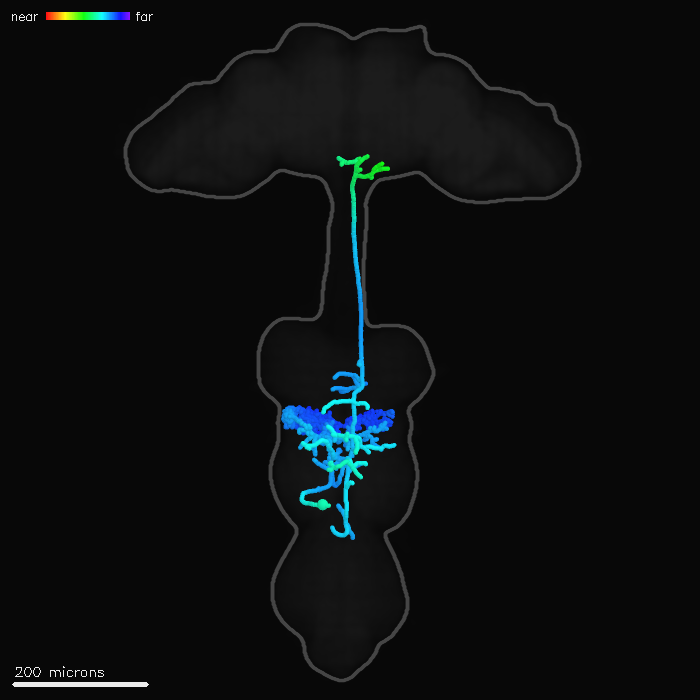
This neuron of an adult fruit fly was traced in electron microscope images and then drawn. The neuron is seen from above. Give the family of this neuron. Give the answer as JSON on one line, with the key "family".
{"family": "hemilineage 23B"}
